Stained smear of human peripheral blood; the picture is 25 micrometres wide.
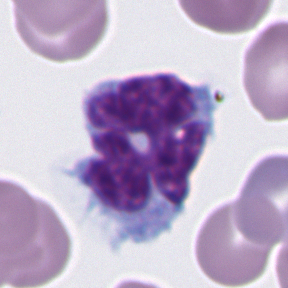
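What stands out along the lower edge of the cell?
Frayed cytoplasmic wisps, I would say, most marked there; the cytoplasm itself is pale greyish blue.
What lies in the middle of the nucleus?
A small pale gap between the lobes; the chromatin is dark purple and coarsely clumped.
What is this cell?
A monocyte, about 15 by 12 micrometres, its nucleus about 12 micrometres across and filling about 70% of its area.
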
